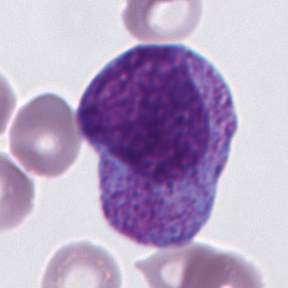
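Atypical promyelocyte, the central cell in this stained blood smear. Its nucleus is one large mass with no lobes, and it takes up the upper part of the cell. Most of the cytoplasm sits underneath, as a broad rim running below and to the right of the nucleus. You'll see it's sprinkled with fine purple granules.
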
